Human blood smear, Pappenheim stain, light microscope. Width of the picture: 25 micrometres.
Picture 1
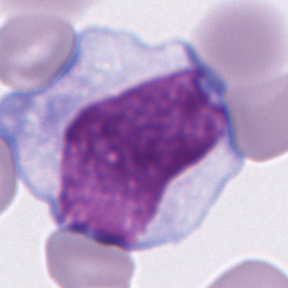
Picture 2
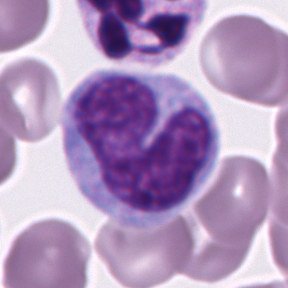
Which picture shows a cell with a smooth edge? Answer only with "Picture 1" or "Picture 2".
Picture 2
